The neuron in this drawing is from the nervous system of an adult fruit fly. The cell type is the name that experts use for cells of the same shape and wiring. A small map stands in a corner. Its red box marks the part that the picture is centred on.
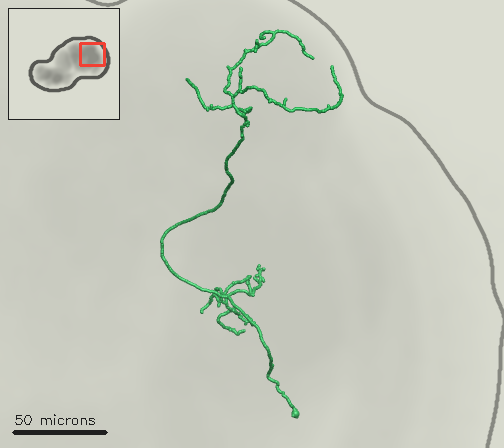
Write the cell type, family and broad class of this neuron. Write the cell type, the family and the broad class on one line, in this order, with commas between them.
M_vPNml69, hemilineage ALv1, central-brain intrinsic neuron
